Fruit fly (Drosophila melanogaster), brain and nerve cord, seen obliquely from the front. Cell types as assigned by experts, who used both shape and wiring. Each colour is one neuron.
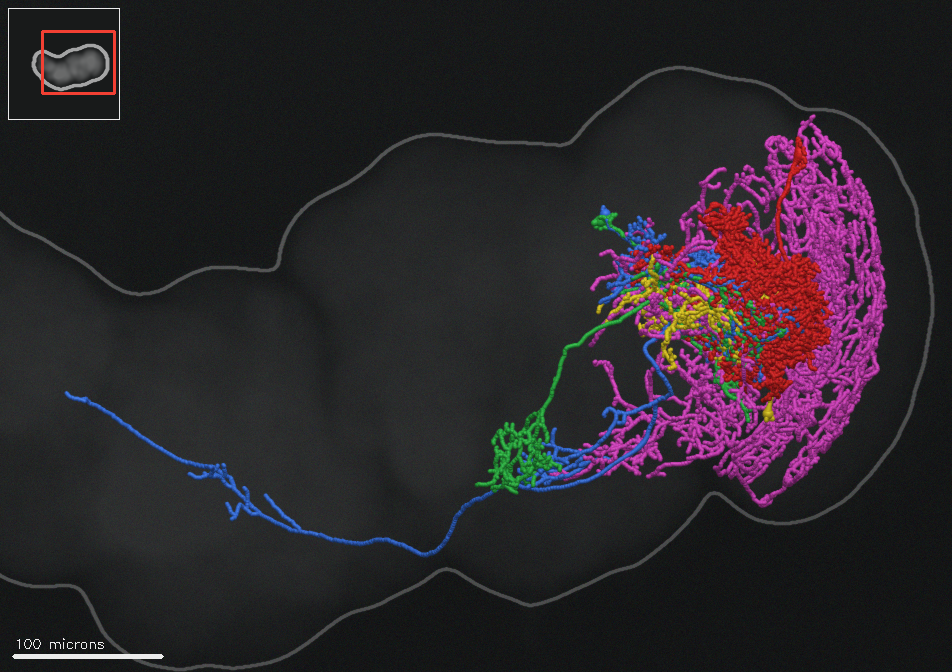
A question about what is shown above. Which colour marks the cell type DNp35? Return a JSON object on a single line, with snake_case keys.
{"colour": "blue"}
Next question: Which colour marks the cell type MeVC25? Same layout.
{"colour": "magenta"}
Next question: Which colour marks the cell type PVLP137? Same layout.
{"colour": "green"}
